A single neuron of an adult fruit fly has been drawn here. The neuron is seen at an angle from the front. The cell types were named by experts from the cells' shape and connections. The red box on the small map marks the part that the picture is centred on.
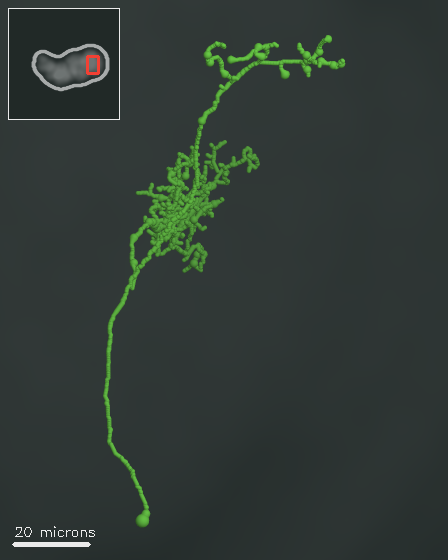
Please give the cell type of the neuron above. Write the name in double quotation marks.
"LC15"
